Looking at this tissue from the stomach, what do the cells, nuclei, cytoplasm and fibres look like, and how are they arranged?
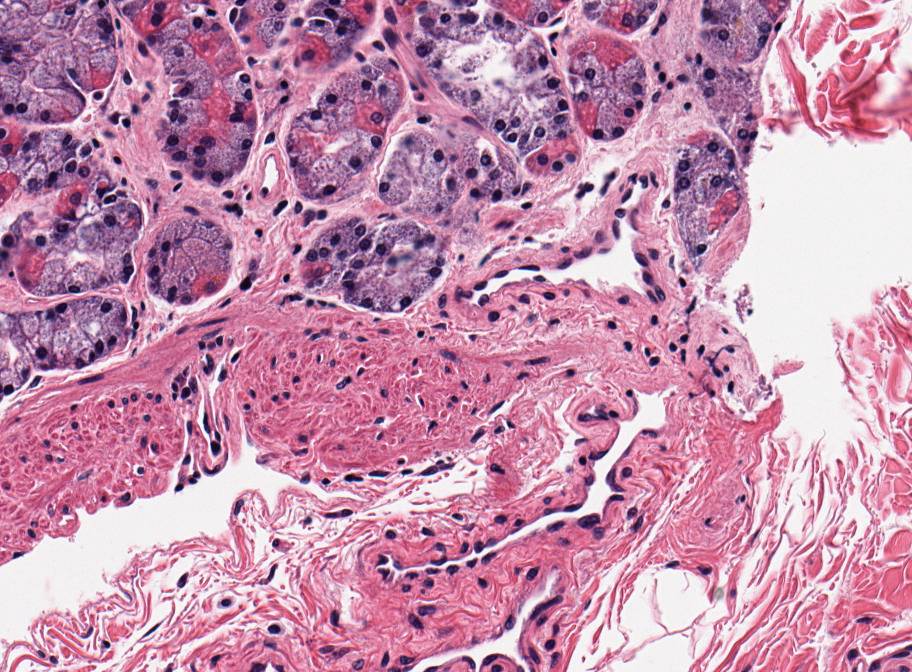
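Gland cells sit in rounded clusters, parted by thin pink connective tissue strands. Most have purple, finely granular cytoplasm and small round dark nuclei; many clusters also hold scattered cells with bright pink cytoplasm. Lower middle, you'll see thin-walled, slit-like vessels lined by flat endothelial cells.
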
